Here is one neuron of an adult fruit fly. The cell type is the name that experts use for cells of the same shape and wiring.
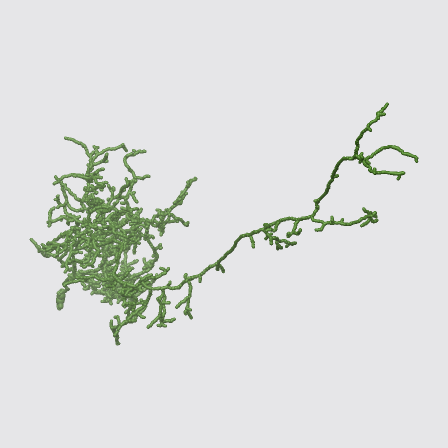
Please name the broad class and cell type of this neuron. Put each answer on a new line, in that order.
nerve-cord intrinsic neuron
INXXX065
